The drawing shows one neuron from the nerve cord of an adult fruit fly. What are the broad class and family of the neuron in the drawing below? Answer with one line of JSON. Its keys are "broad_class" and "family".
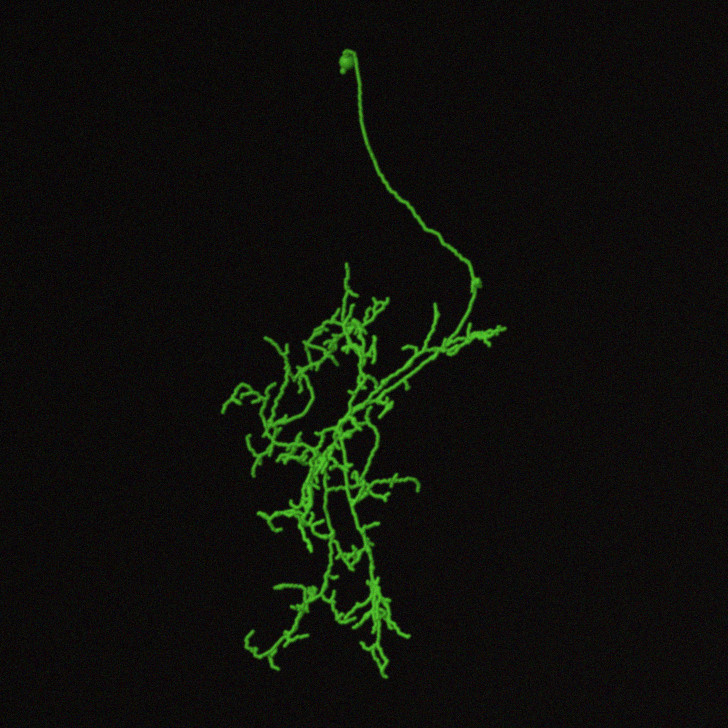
{"broad_class": "nerve-cord intrinsic neuron", "family": "hemilineage 20A.22A"}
